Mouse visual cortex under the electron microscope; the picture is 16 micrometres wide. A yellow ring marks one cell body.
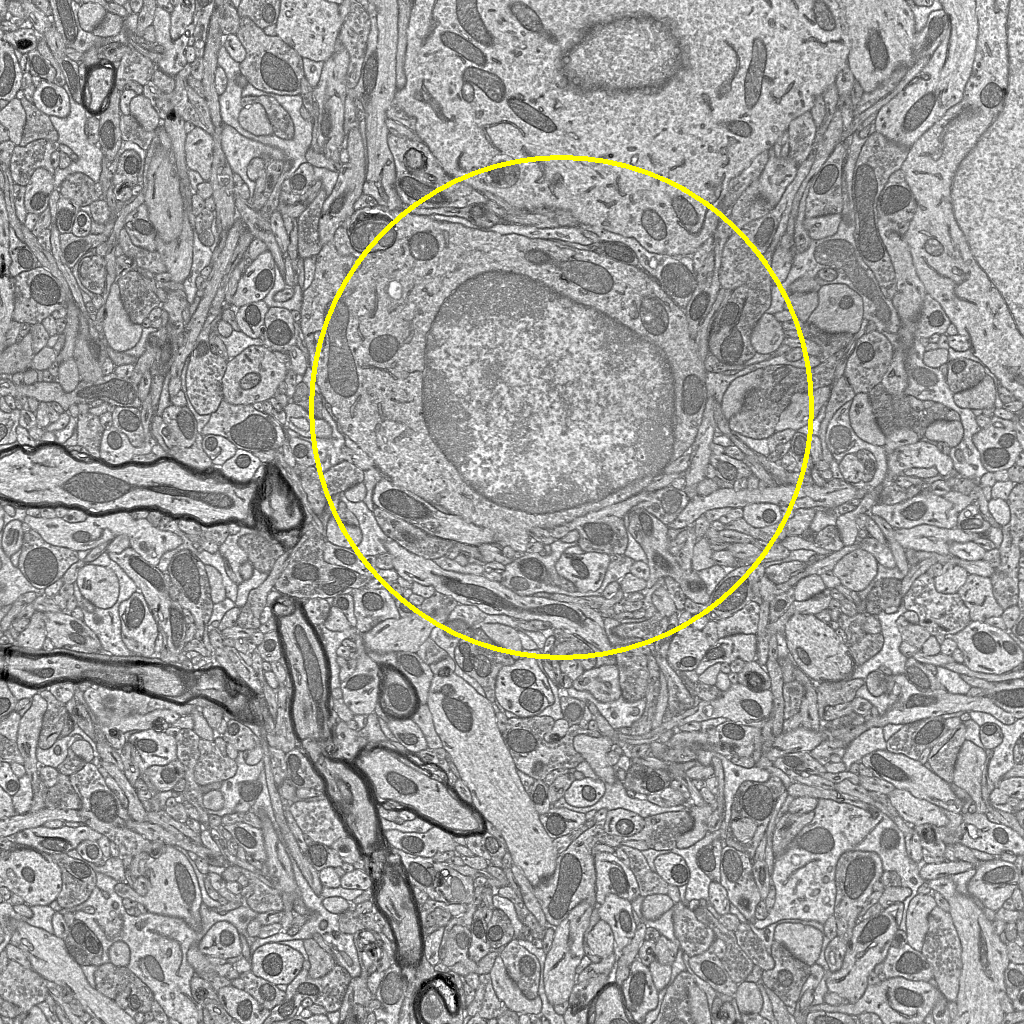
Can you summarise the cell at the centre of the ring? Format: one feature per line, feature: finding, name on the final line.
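Shape: large rounded oval nucleus, shown whole, smooth outline
Nuclear interior: mottled, pale patches among darker clumps
Cytoplasm: widest on the upper left of the nucleus, narrow on its lower right
Mitochondria: several, dark and oval, scattered in the cytoplasm
Cell type: oligodendrocyte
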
